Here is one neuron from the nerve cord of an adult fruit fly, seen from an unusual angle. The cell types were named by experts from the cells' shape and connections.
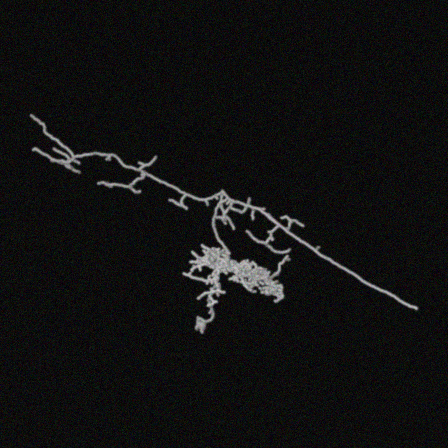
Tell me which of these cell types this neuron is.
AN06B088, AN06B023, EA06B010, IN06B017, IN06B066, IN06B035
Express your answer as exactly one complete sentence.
This neuron is given the cell type AN06B023.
